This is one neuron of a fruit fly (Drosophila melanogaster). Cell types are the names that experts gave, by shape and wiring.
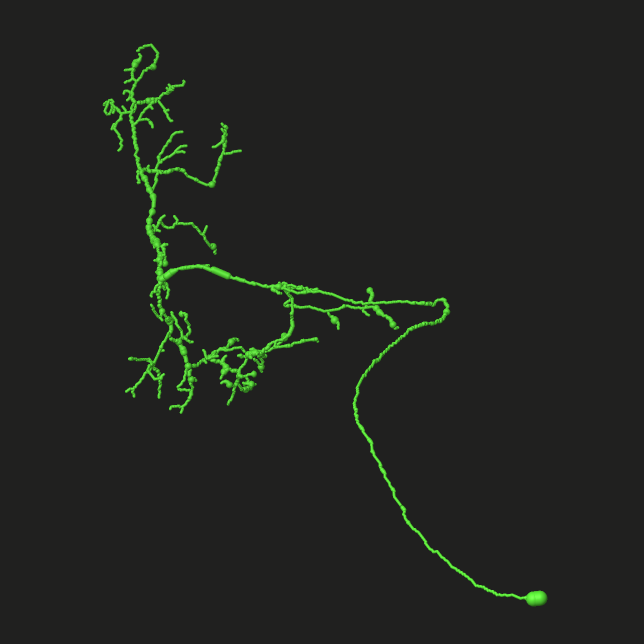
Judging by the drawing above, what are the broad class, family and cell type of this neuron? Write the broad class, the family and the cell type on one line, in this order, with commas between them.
central-brain intrinsic neuron, hemilineage WEDd1, CB2497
